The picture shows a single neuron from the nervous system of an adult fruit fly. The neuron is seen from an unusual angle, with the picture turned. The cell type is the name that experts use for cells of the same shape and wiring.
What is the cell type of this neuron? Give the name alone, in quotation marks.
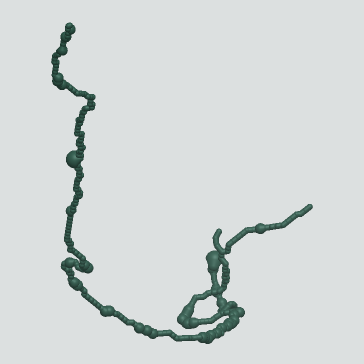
"JO-FV"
